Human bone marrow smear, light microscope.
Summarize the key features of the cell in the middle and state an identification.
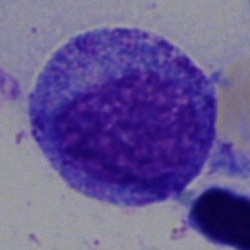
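It's a round cell with a smooth outline. The nucleus takes up most of it, so the widest band of cytoplasm runs along the top. That cytoplasm is bluish-purple, with fine purple granules scattered through it. So this one's a promyelocyte.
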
